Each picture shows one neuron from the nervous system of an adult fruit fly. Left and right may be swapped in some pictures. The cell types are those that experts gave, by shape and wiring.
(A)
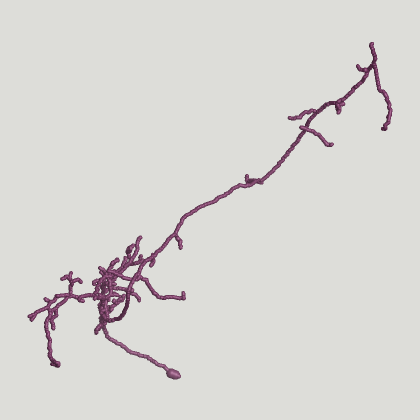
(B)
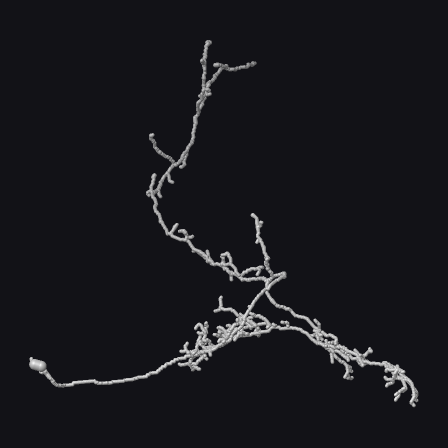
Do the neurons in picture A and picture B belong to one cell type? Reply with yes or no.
yes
